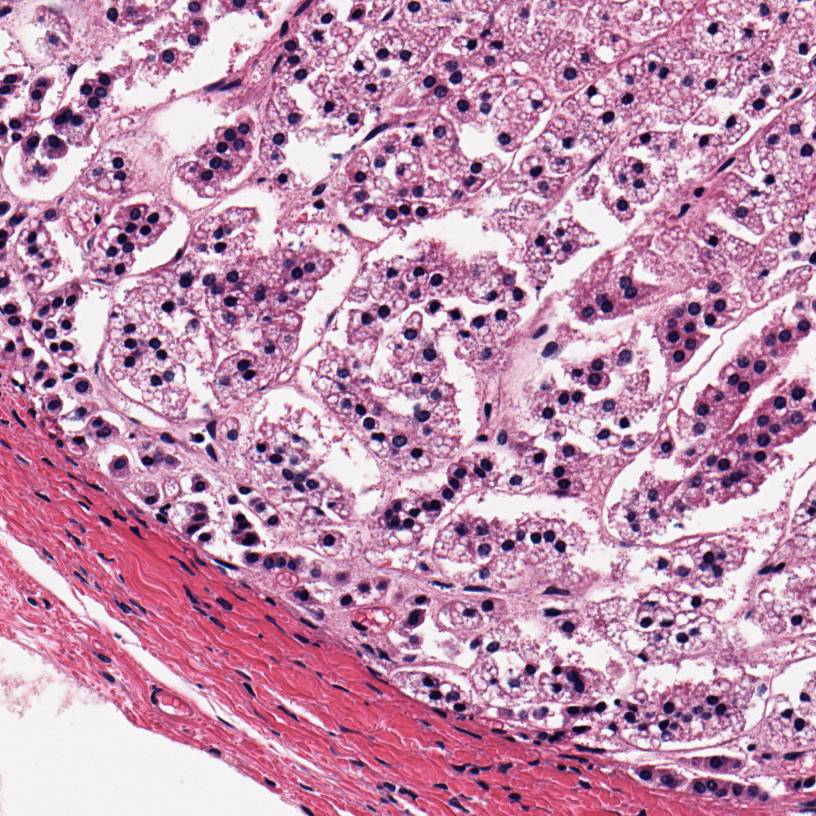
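Adrenal gland, where a curved band of dense pink collagenous tissue crosses the lower left. Look at the cell nests: they are solid, with no central glandular lumens. Their cells have abundant pale cytoplasm filled with many small clear vacuoles. Notice how small, round and darkly stained the nuclei are.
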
